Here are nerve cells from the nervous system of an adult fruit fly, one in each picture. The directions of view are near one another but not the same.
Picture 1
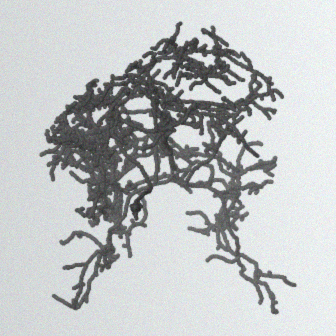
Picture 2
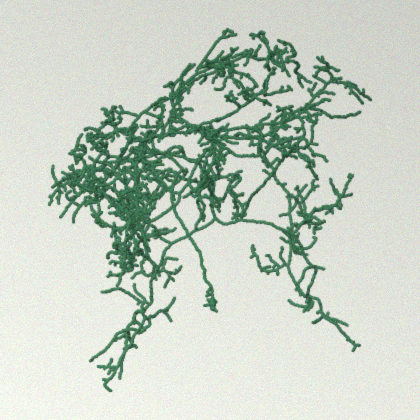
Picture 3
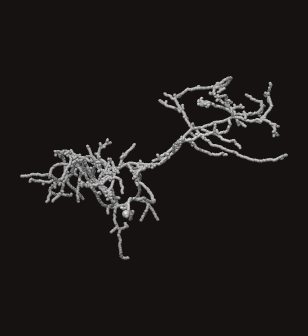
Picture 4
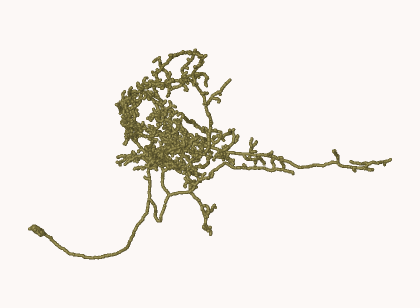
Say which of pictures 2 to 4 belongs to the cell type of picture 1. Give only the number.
2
